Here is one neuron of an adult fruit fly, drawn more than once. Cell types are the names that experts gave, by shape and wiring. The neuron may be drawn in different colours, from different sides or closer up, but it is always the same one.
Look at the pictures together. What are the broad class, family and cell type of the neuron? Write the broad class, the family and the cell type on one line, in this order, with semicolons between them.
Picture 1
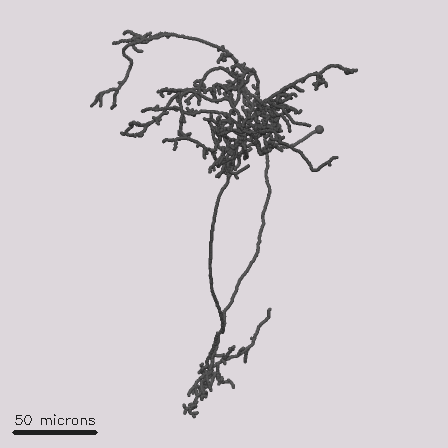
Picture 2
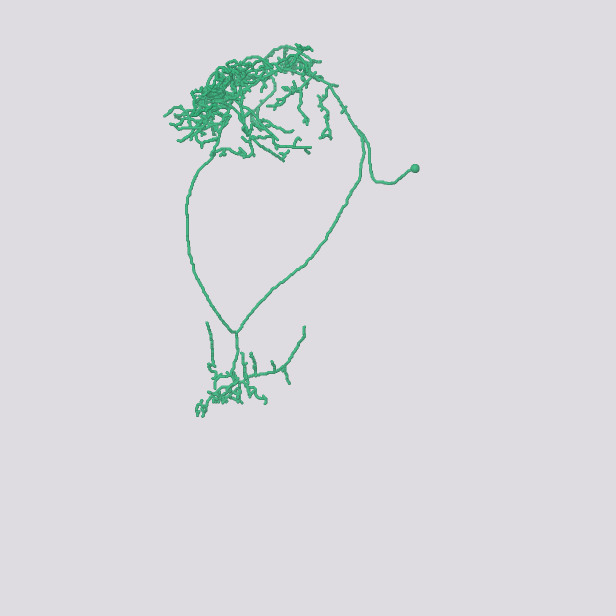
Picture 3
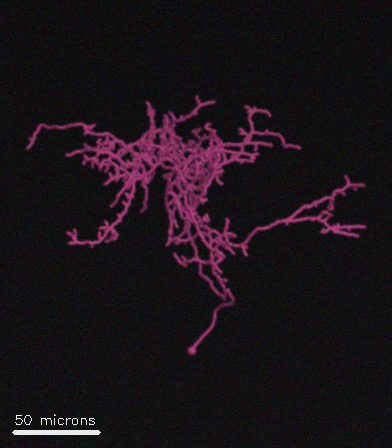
central-brain intrinsic neuron; hemilineage DM2_central; CB0405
